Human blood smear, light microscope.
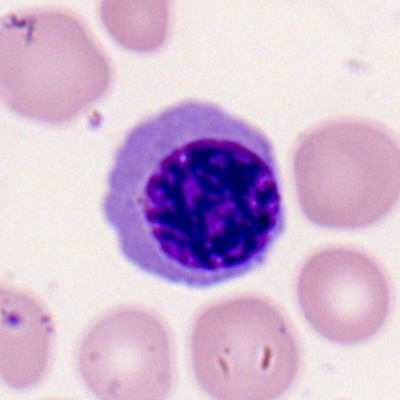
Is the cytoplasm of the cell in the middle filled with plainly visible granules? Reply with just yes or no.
No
